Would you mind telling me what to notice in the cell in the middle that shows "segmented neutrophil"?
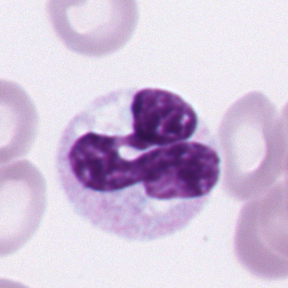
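Fine, faint pinkish granules scattered through the cytoplasm are what go with a segmented neutrophil here.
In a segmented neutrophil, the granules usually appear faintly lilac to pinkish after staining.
The cytoplasm itself is pale pinkish-lilac, and its rim is wider below the nucleus than above it. The nucleus is divided into three lobes.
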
